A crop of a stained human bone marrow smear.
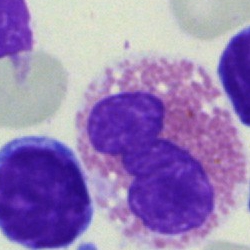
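Eosinophil at the centre of the smear. Notice first that its outline is roughly round. Now look at the chromatin: it is dark purple and condensed. Search the nucleus as long as you like; no nucleoli are visible in it.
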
